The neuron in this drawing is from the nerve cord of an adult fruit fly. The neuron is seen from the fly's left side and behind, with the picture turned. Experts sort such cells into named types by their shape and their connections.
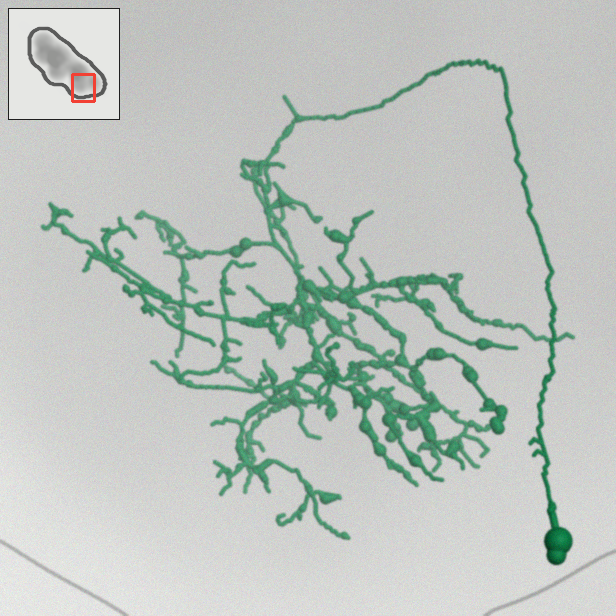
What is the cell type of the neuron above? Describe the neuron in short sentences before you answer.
In this view it is about as wide as it is tall. Its broad class is nerve-cord intrinsic neuron. It is of cell type IN21A072.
